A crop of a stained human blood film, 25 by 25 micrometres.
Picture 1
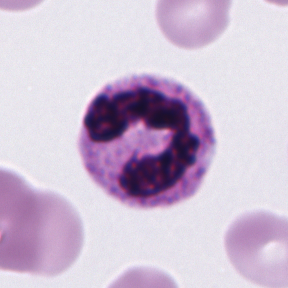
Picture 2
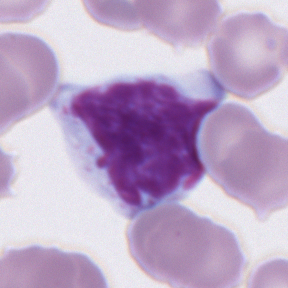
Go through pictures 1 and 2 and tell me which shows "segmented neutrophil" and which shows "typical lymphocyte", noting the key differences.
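Picture 1 shows a segmented neutrophil; picture 2 shows a typical lymphocyte. The nuclei differ most: in picture 1 the nuclear lobes curve in an incomplete ring around a pale central area of cytoplasm, whereas in picture 2 the nucleus fills most of the cell, leaving a modest rim of cytoplasm.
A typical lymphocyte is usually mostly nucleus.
The cytoplasm of the segmented neutrophil is abundant and pale pinkish-lilac, without vacuoles; that of the typical lymphocyte is very pale, nearly colourless with a faint bluish-grey tint, and holds a few small reddish-purple granules on the left side. The outlines also differ: round and smooth in picture 1, where the cell is about 12 micrometres across, against angular and roughly triangular in picture 2. In both cells the chromatin is dark purple and coarsely clumped and no nucleolus is visible, so these features do not separate the two.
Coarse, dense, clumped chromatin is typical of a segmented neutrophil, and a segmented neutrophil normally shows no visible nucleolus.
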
